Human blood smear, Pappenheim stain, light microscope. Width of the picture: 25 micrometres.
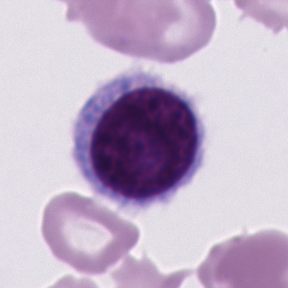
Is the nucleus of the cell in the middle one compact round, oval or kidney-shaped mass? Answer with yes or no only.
Yes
